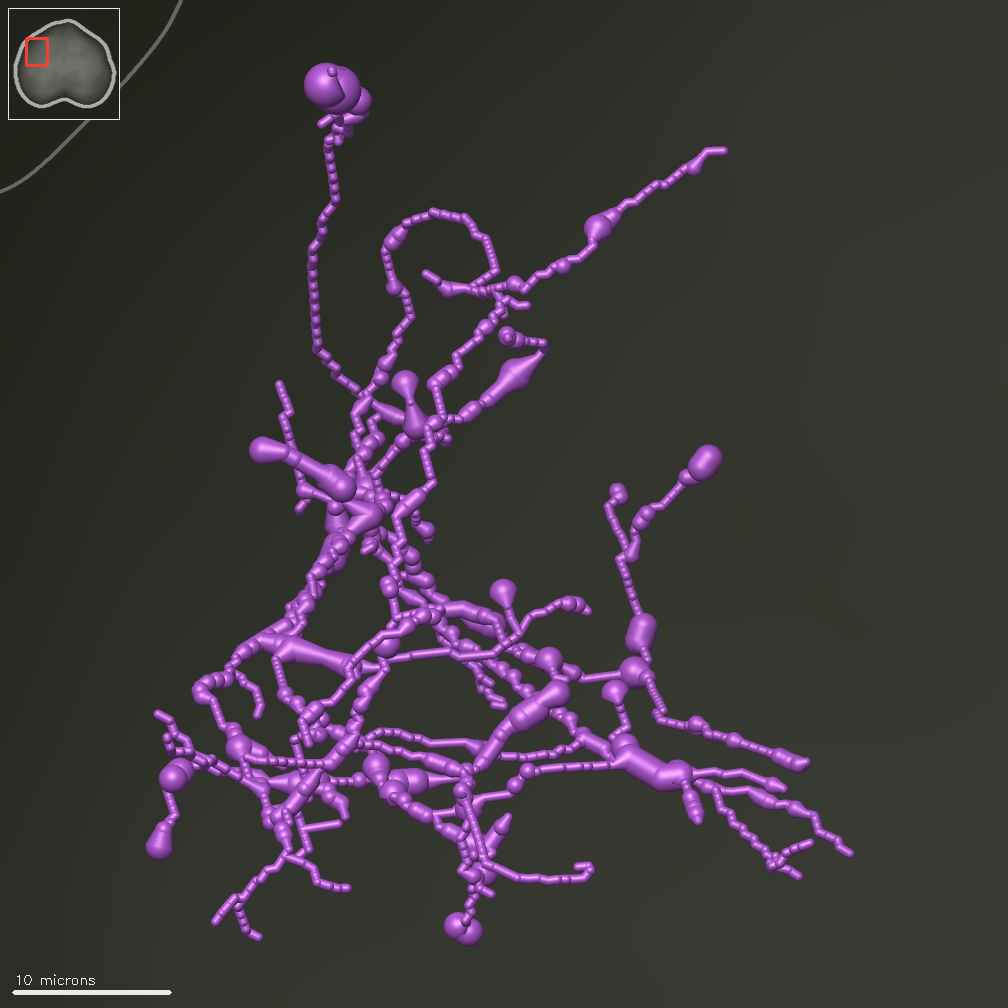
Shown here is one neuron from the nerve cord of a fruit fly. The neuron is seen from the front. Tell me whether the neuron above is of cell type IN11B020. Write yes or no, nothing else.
yes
